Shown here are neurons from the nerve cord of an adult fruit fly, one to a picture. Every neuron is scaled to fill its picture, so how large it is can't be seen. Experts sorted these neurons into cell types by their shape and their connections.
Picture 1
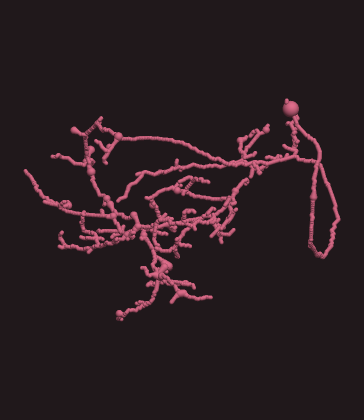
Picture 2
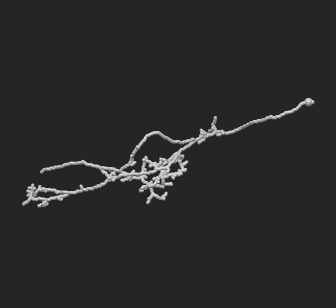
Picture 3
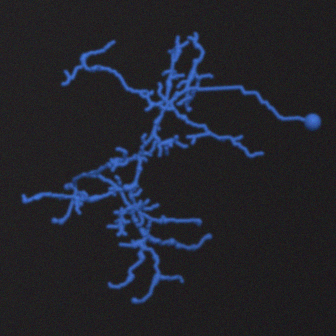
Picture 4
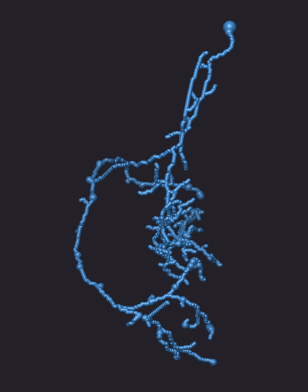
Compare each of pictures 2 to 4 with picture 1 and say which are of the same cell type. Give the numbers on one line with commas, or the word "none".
4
